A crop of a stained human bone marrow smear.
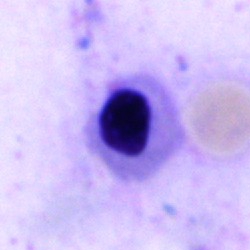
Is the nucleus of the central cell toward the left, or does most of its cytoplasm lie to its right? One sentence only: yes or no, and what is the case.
Yes, the cell has its nucleus set toward the left.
